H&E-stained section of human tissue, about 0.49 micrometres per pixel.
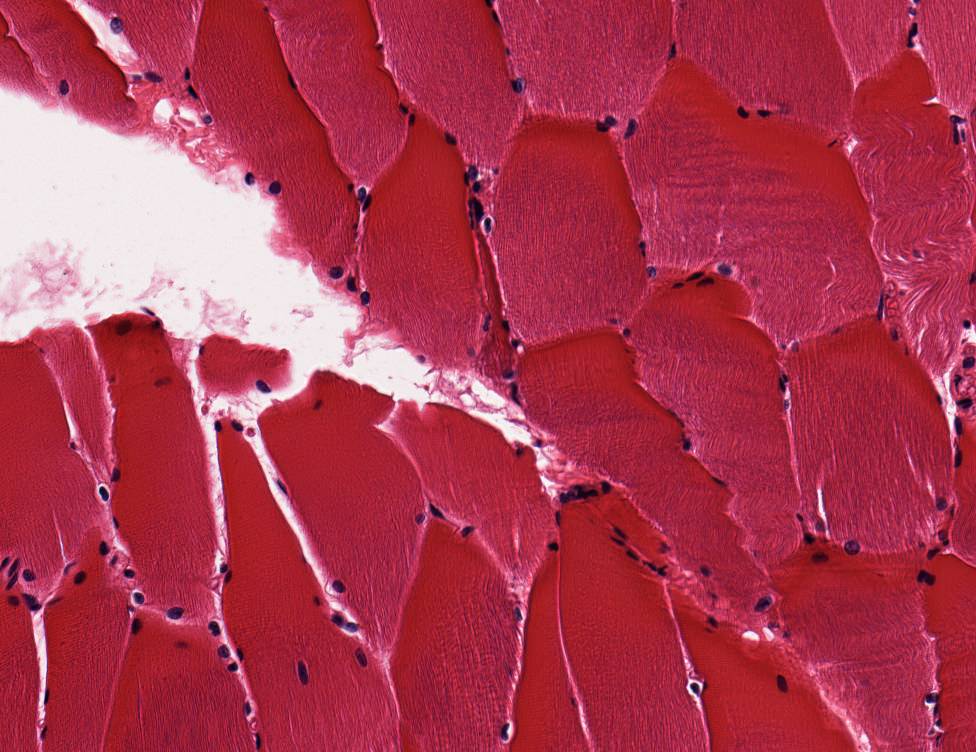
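Skeletal muscle, haematoxylin and eosin stained section. Looking along the fibres, their nuclei sit at the edges, just beneath the cell borders. Those nuclei are small, dark-staining and oval to flattened. Between the muscle fibres I find no adipocytes. In the upper left, a large white cleft reaches from the left edge toward the centre.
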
